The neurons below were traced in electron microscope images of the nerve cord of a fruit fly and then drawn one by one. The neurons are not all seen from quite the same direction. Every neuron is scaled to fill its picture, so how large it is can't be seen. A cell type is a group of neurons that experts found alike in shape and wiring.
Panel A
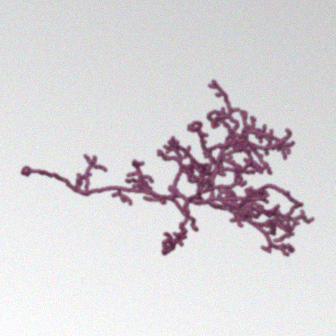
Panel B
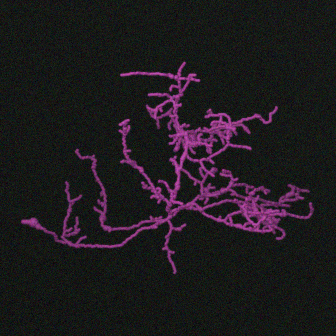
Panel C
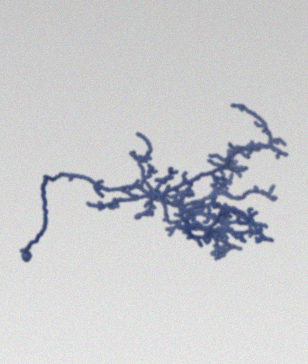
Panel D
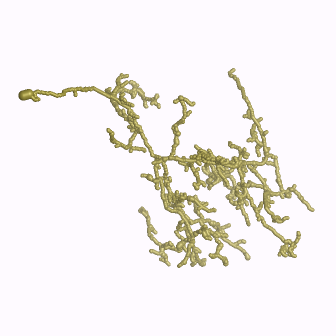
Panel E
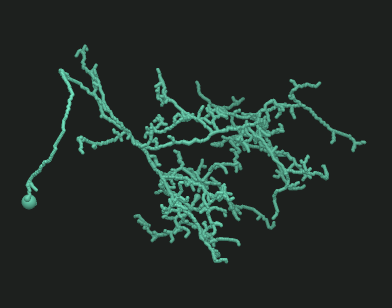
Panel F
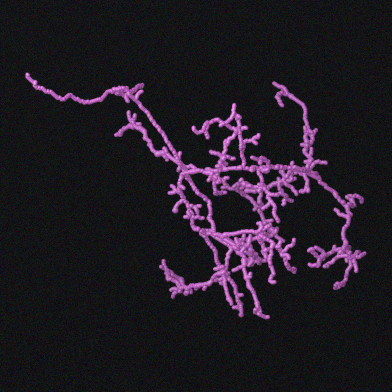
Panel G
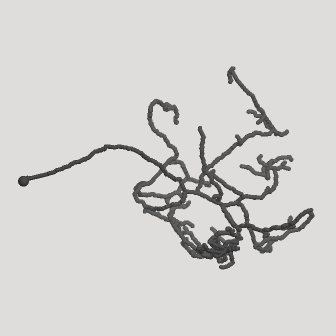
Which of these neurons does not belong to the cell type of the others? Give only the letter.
G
